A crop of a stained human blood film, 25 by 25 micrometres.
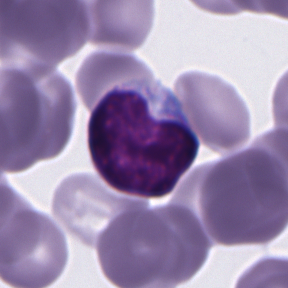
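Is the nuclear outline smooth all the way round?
No, there is a notch on its upper right side.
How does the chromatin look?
It stains dark purple and appears dense.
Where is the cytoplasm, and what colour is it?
The small visible amount lies mainly at the upper right and is pale blue.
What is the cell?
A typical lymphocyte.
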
